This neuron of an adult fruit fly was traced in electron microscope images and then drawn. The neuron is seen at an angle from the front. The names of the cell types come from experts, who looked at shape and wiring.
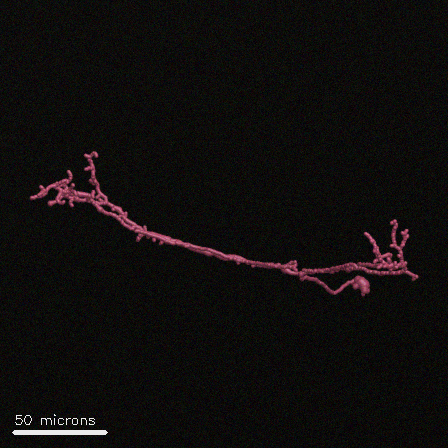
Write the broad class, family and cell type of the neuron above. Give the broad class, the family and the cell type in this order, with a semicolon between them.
central-brain intrinsic neuron; hemilineage LB0; SAD098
